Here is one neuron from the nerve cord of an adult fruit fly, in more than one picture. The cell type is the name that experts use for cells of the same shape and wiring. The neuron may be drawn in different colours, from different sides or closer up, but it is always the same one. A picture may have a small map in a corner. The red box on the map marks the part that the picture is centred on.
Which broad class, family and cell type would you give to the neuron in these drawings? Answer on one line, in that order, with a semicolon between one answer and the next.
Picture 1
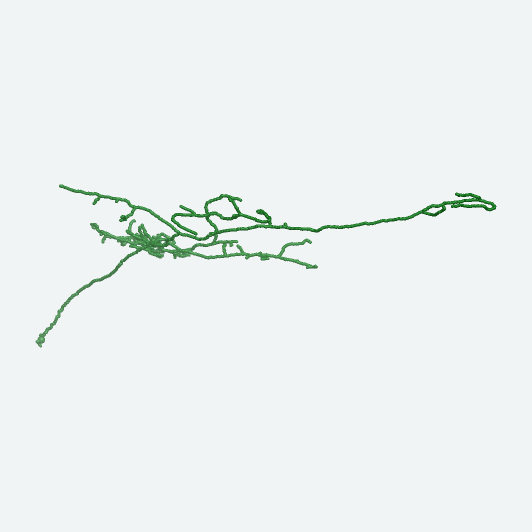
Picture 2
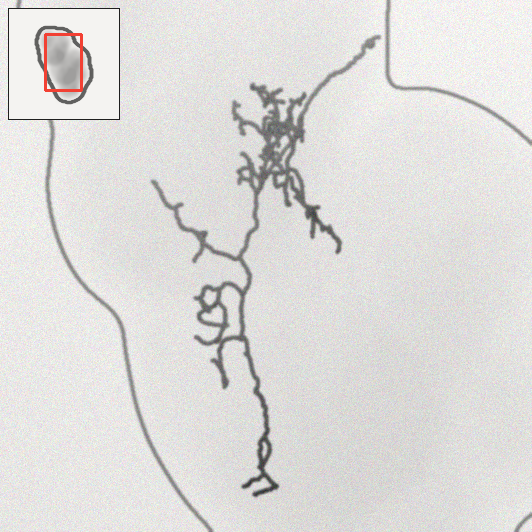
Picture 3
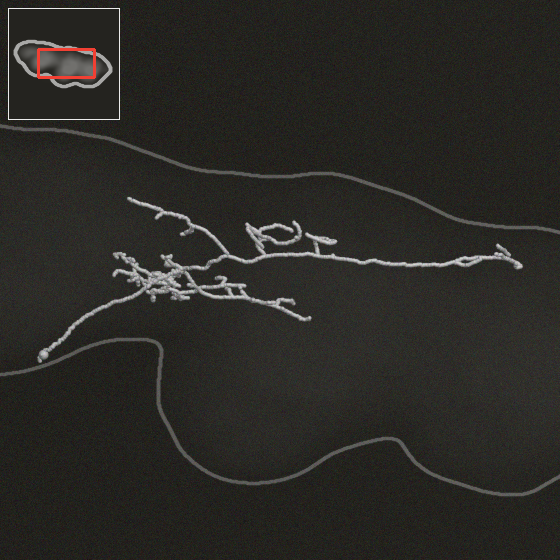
nerve-cord intrinsic neuron; hemilineage 08B; IN08B091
